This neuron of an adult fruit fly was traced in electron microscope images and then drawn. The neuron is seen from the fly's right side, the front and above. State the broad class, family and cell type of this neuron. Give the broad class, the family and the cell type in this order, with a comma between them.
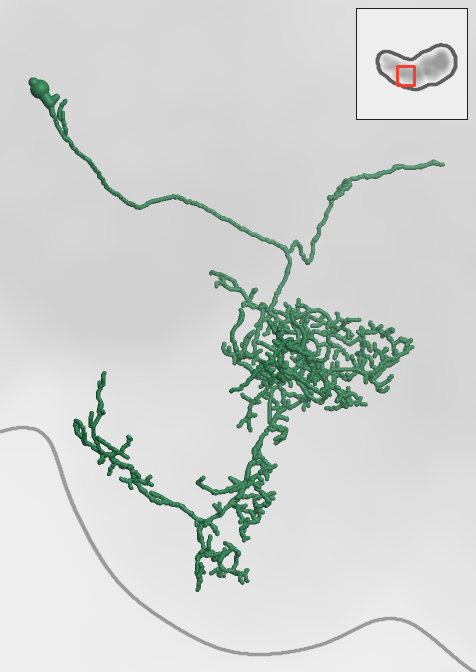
nerve-cord intrinsic neuron, hemilineage 23B, IN23B024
